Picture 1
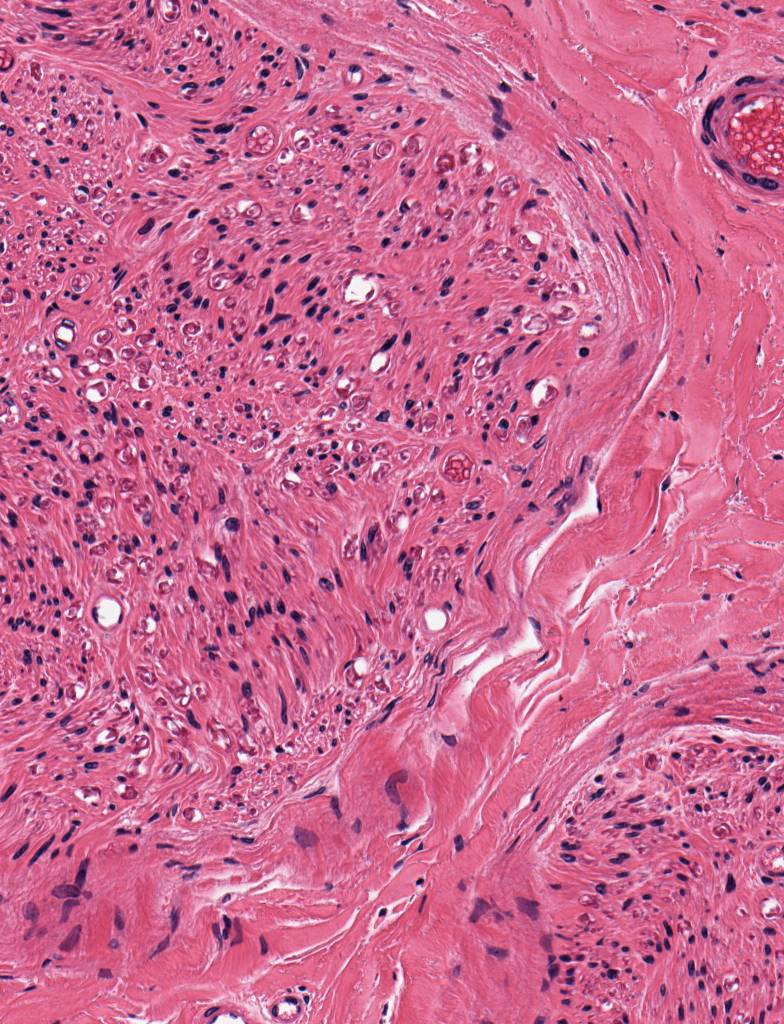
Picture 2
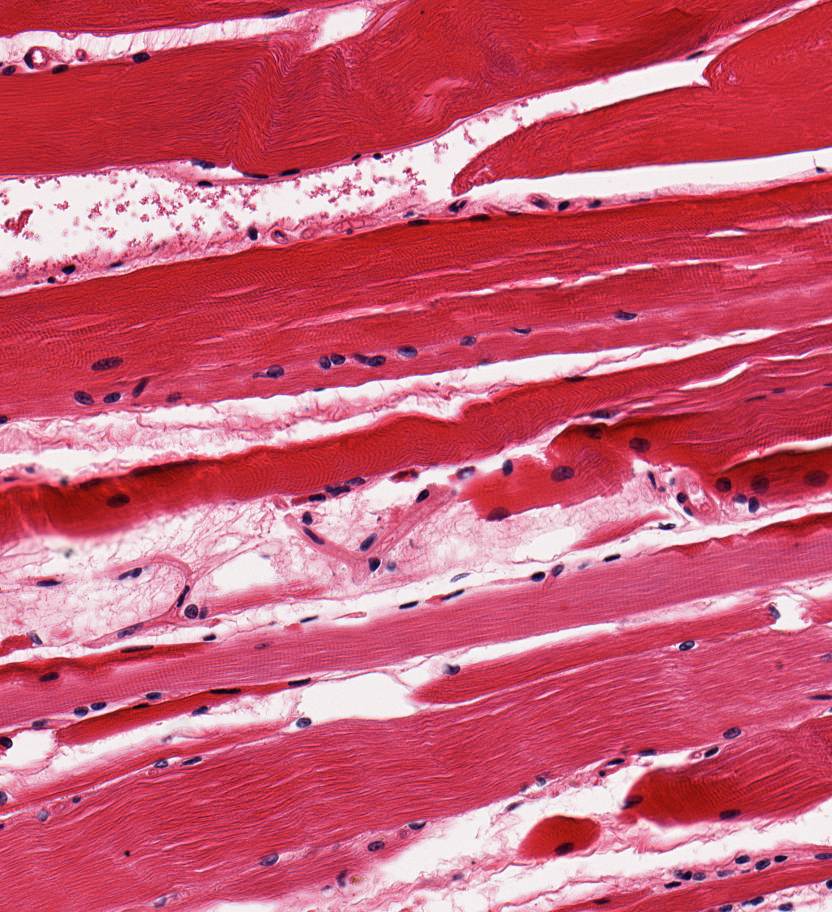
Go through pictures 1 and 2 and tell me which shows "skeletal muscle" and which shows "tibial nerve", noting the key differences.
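Tibial nerve is in picture 1, skeletal muscle in picture 2. Picture 1 shows a large bundle whose upper half is crowded with small round profiles having clear or pale pink centres, while in its lower part spindle cells with elongated dark nuclei run in wavy streams. Along its right edge, a layer of flattened cells curves around the bundle's contour. Picture 2 shows muscle fibres with fine cross-striations running across their width, and their elongated dark nuclei lie at the fibre edges rather than in their centres. Between the fibres lies loose, pale pink connective tissue with scattered small spindle-shaped nuclei, widest in the middle left. Red blood cells fill a small vessel's lumen in the top right of picture 1, and lie scattered in a pale space between fibres at the upper left of picture 2.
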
